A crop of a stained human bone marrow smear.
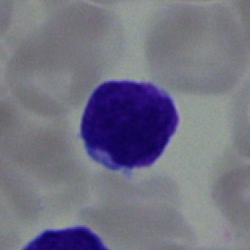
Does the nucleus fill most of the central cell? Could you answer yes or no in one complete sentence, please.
Yes, in this cell the cytoplasm is scant.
